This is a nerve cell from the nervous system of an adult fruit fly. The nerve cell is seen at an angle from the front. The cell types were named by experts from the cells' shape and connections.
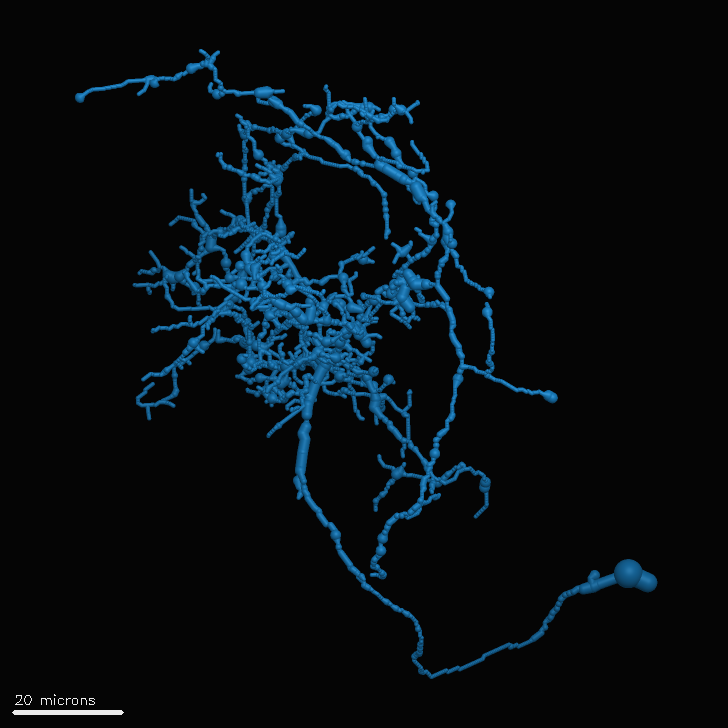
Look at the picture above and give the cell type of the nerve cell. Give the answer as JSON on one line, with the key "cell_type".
{"cell_type": "LHPV7a2"}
